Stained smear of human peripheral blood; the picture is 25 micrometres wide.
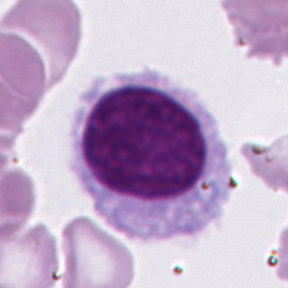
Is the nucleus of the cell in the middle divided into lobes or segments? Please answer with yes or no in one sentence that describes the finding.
No, this cell has an undivided nucleus that is compact and round, oval or kidney-shaped.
